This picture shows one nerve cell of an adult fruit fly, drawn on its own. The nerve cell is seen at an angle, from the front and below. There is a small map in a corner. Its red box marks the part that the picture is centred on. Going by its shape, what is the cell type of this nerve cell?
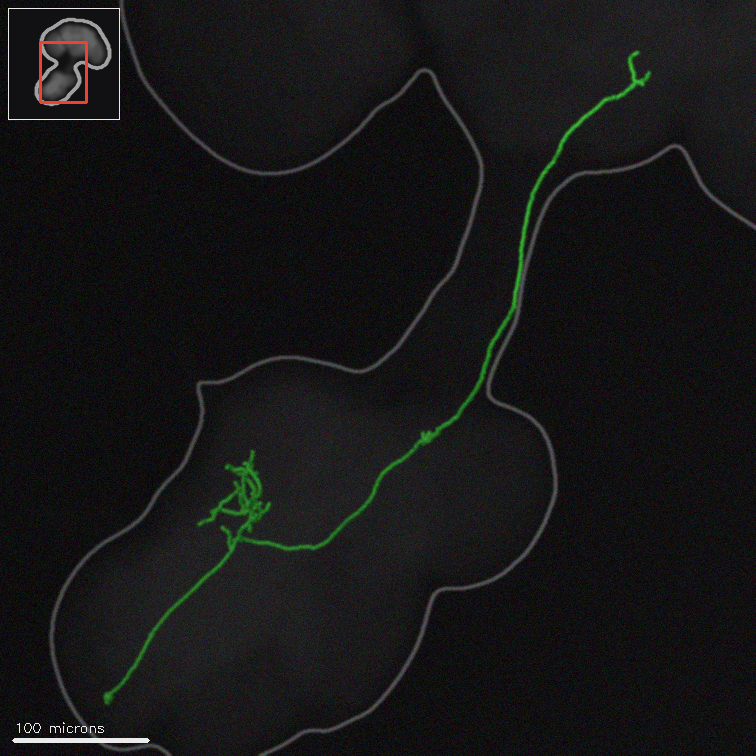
AN07B072_b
